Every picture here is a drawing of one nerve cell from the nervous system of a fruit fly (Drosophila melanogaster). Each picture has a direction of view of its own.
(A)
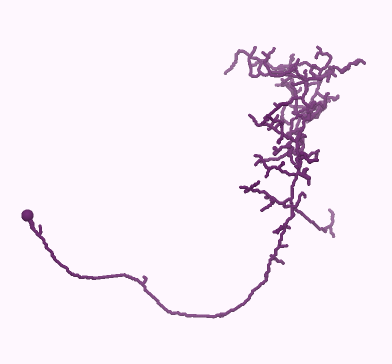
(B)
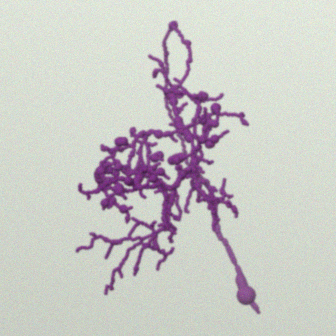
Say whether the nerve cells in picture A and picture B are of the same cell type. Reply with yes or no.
yes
